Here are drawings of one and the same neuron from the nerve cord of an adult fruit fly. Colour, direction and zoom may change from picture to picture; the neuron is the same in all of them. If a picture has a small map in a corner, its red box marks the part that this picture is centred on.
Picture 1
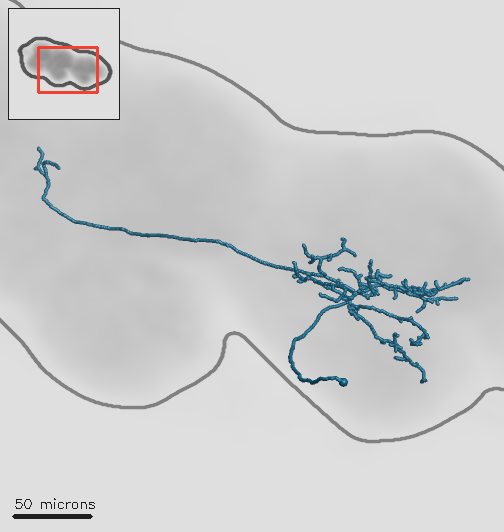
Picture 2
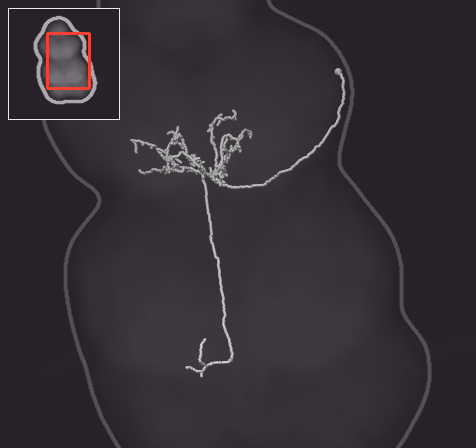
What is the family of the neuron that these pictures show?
hemilineage 09B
